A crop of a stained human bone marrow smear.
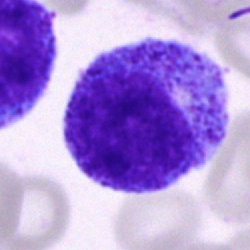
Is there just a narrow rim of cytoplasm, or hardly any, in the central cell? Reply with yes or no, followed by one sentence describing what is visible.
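Yes. The nucleus fills most of the cell and lies toward the lower left.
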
